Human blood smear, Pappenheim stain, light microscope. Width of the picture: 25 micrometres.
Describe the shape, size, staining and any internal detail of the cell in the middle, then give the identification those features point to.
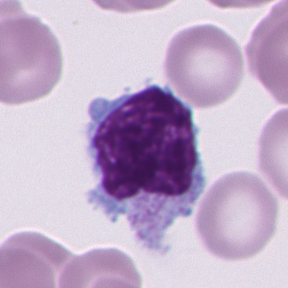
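The cell measures about 14 by 11 micrometres. Its nucleus, about 10 micrometres across, lies toward the top of the cell and fills about 60% of its area, with a shallow notch in its lower border. The cytoplasm is pale blue, and fine lilac granules are scattered through it below the nucleus. A small pale blue bleb bulges from the upper left of the cell. This is a typical lymphocyte.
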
